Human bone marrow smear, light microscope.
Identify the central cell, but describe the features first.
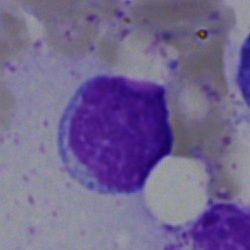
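Pale blue cytoplasm forms a thin rim, widest on the left side. The nucleus is a single mass without lobes. Fine chromatin is spread evenly through it. The cell shown is a lymphocyte.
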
